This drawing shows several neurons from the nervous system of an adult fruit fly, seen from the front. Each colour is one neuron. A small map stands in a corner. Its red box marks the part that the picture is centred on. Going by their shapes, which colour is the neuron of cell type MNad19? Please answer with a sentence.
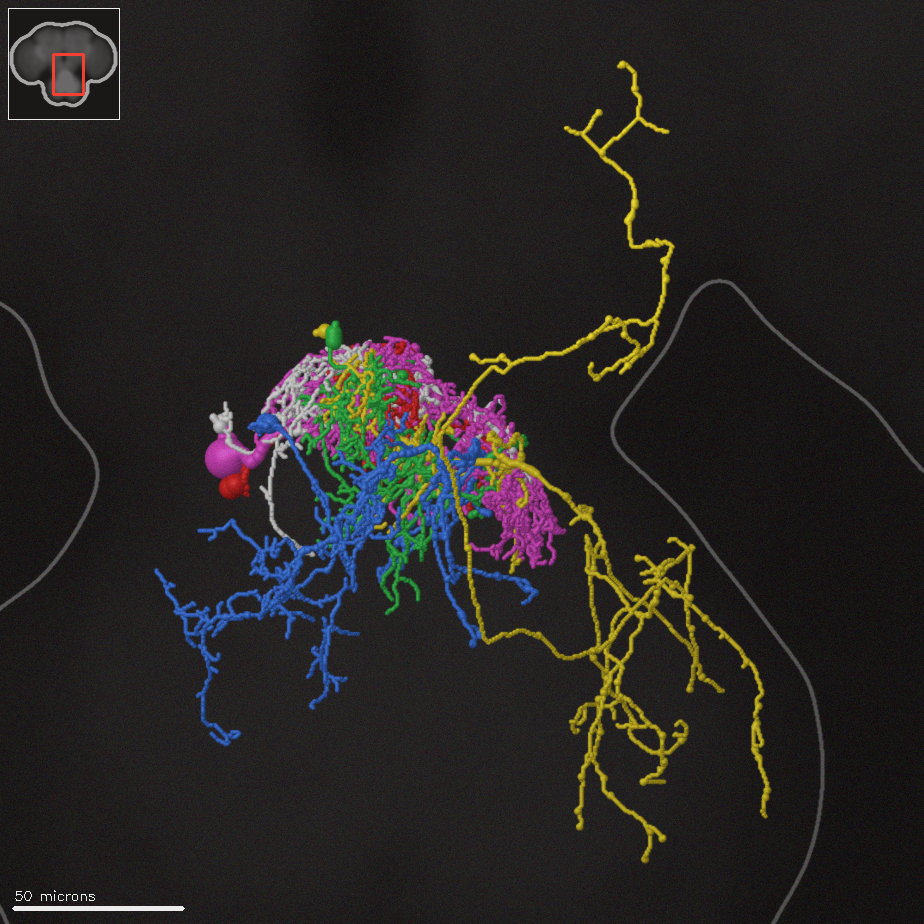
The colour is magenta.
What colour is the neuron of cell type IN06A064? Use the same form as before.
The colour is white.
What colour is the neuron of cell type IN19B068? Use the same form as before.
The colour is green.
